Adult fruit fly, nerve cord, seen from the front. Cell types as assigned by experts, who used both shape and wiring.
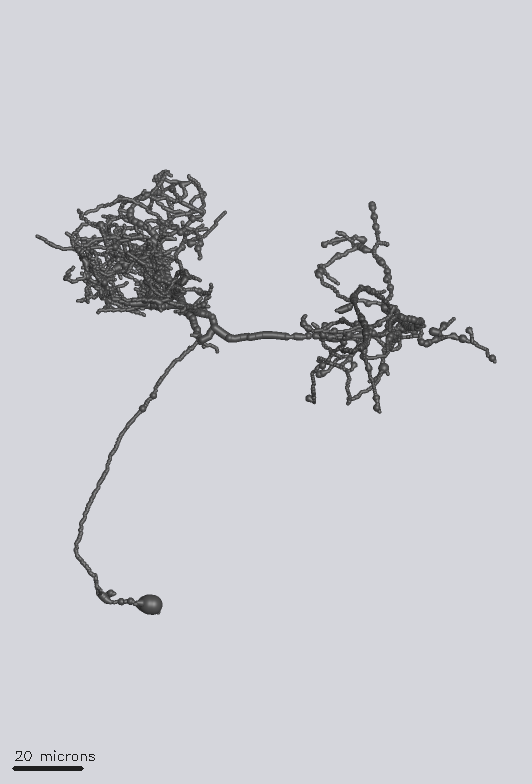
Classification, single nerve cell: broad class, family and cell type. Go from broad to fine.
ascending neuron; hemilineage 07B; AN07B021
